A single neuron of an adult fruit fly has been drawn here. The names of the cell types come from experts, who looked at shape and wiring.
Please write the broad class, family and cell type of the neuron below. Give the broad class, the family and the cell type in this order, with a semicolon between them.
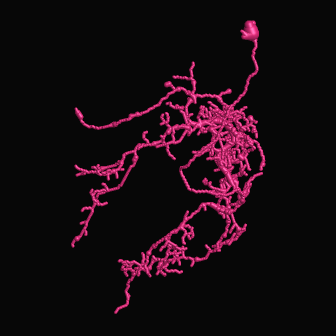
nerve-cord intrinsic neuron; hemilineage 01B; IN01B023_a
